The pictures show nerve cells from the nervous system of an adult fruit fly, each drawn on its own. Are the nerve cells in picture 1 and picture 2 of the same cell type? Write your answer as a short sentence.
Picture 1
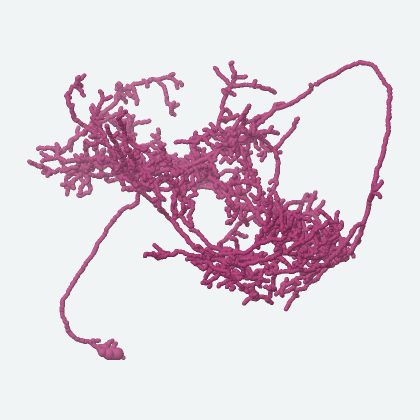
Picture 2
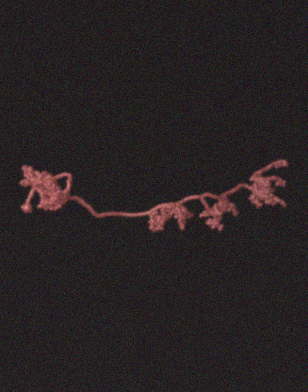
They are of different cell types.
